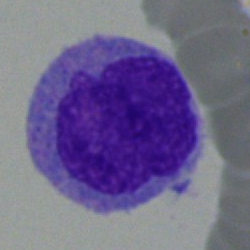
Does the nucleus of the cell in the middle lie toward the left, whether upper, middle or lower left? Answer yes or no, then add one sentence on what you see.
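No. The nucleus sits off-centre, leaving a wider rim of cytoplasm on the left side.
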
